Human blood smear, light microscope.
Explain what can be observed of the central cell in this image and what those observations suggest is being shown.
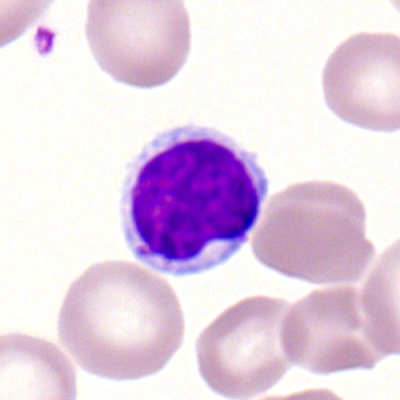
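Most of the cell is taken up by the nucleus. Its chromatin is dense and coarsely clumped. Around it, the cytoplasm makes only a thin rim, and that rim is pale blue. It's a lymphocyte.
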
